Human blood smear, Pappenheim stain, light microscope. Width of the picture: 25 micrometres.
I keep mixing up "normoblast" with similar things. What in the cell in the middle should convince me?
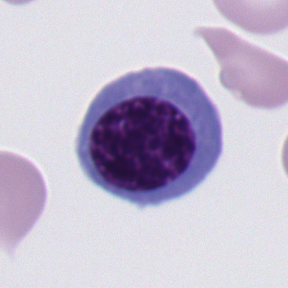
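What fits the normoblast is mostly the nucleus: it's round in outline and sits off-centre, toward the lower left of the cell.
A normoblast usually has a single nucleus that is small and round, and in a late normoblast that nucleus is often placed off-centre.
Here it measures about 9 micrometres across in a cell of about 12 micrometres, filling about 50% of the cell's area. The cell itself has a round, smooth outline, and its cytoplasm forms the widest rim on the upper right side of the nucleus. What doesn't quite match is the chromatin, which is dark purple and coarsely clumped with paler gaps between the clumps, not shrunken and nearly black.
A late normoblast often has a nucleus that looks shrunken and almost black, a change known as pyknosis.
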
